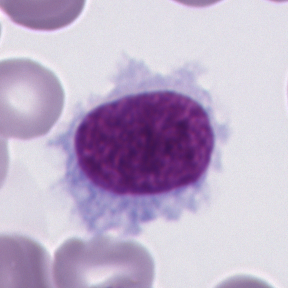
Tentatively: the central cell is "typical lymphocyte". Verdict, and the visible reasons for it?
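A ragged edge carries fine hair-like projections all the way around a roughly oval outline. The pale grey-blue cytoplasm, surrounding the nucleus on all sides, goes with hairy cell.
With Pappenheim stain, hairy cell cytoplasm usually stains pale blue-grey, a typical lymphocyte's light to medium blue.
No granules are seen, as suits hairy cell.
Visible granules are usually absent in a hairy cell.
No distinct nucleolus stands out, which would suit typical lymphocyte as well.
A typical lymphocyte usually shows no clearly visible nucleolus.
So typical lymphocyte does not fit: this is a hairy cell.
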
